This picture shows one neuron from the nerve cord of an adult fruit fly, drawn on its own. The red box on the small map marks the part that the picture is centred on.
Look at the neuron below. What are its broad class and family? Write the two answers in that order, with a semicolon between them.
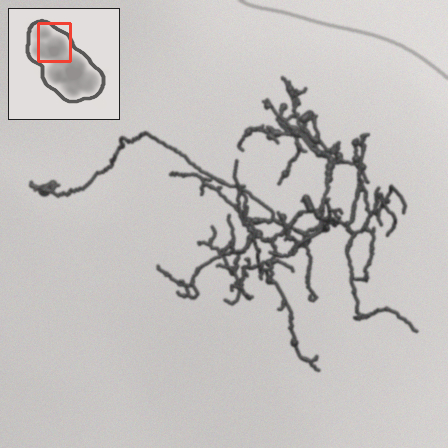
nerve-cord intrinsic neuron; hemilineage 21A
